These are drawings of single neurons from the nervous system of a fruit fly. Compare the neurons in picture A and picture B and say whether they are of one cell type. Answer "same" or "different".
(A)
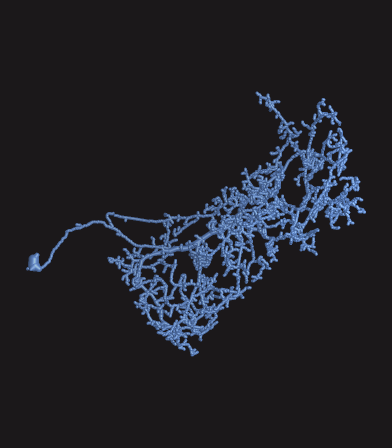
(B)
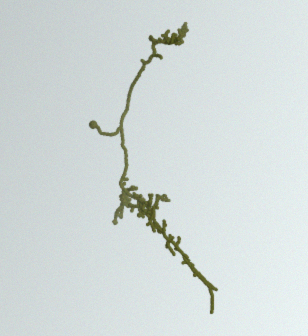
different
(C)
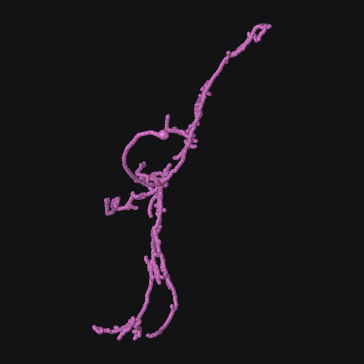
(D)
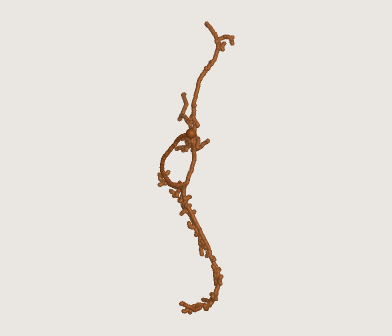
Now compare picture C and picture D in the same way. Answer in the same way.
same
